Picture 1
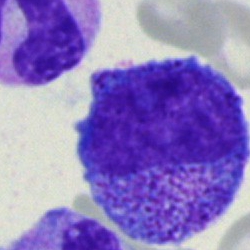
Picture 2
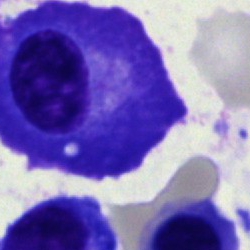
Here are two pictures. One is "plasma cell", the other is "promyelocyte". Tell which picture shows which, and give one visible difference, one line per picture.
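Picture 1 is a promyelocyte. Many purple-magenta granules crowd the cytoplasm below the nucleus.
Picture 2 is a plasma cell. No distinct granules are seen in the cytoplasm.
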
